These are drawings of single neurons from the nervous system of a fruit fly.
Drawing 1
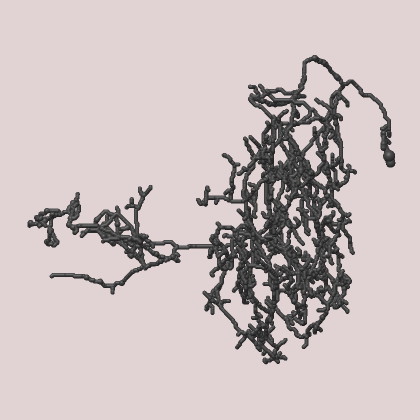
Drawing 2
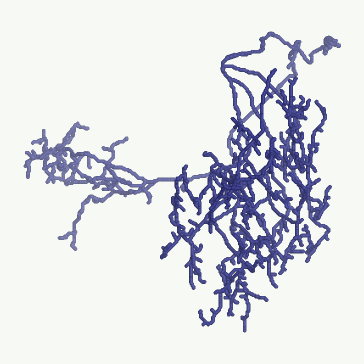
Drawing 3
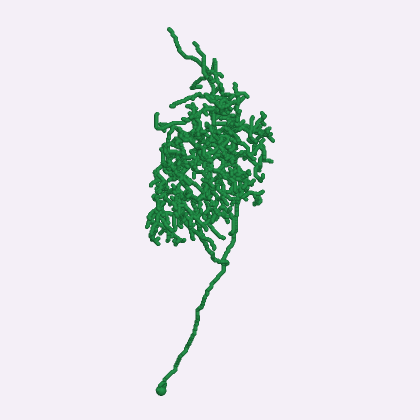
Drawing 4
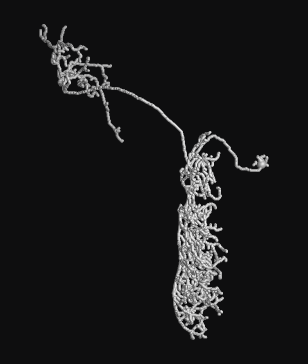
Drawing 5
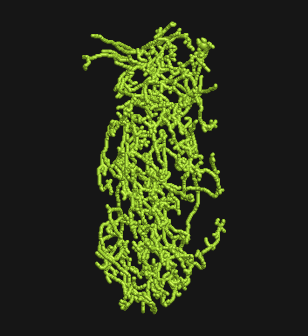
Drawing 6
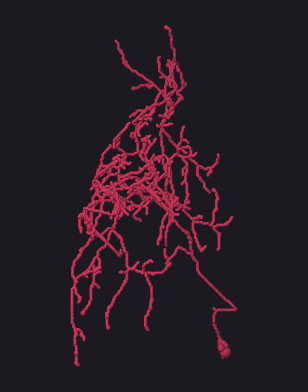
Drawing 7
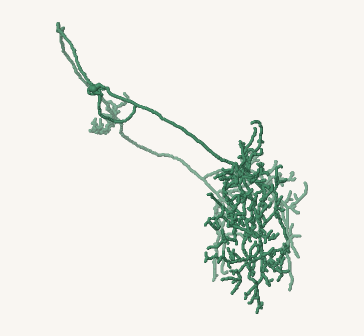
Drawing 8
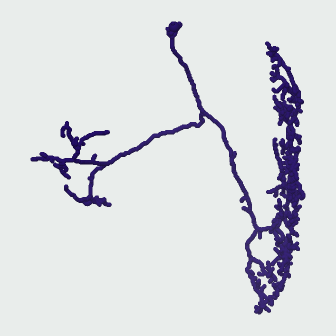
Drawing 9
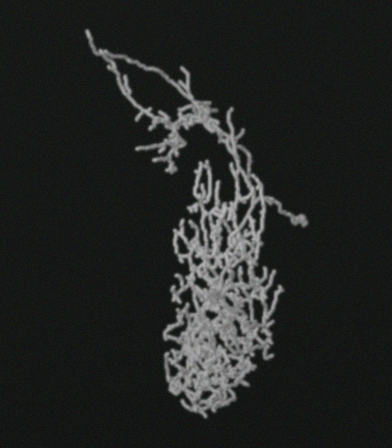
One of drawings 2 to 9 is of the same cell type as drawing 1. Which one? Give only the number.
2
